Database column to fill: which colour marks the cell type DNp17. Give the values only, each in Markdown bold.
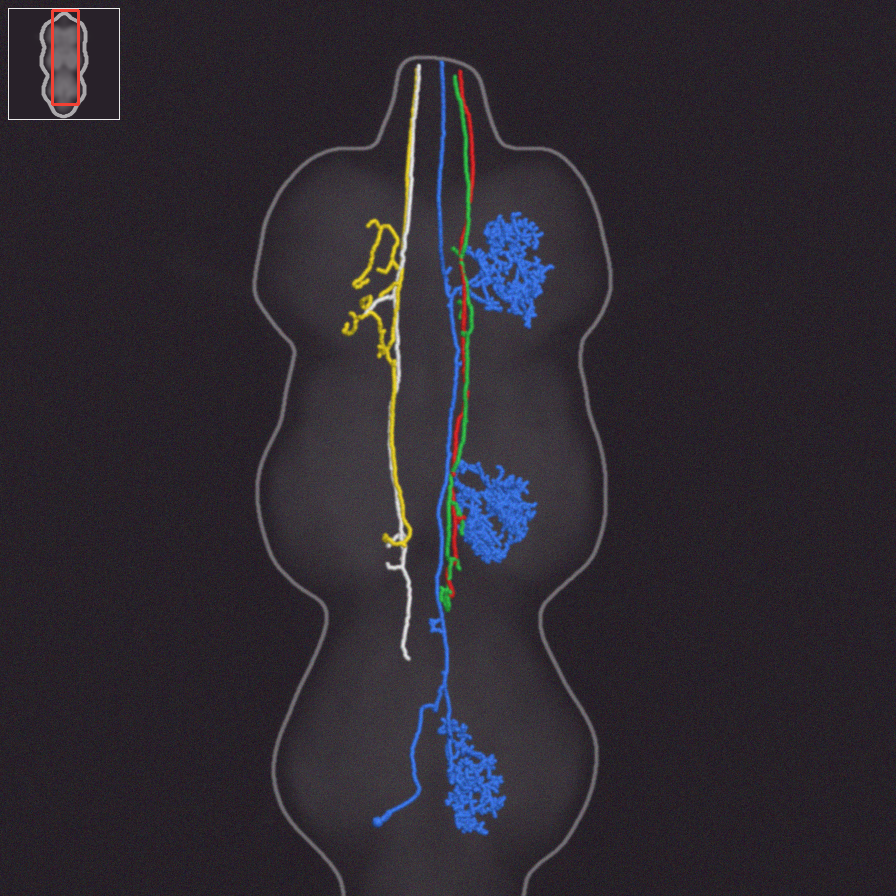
**white**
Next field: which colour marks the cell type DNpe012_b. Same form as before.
**red**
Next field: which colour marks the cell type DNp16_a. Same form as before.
**yellow**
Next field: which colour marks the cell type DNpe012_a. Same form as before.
**green**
